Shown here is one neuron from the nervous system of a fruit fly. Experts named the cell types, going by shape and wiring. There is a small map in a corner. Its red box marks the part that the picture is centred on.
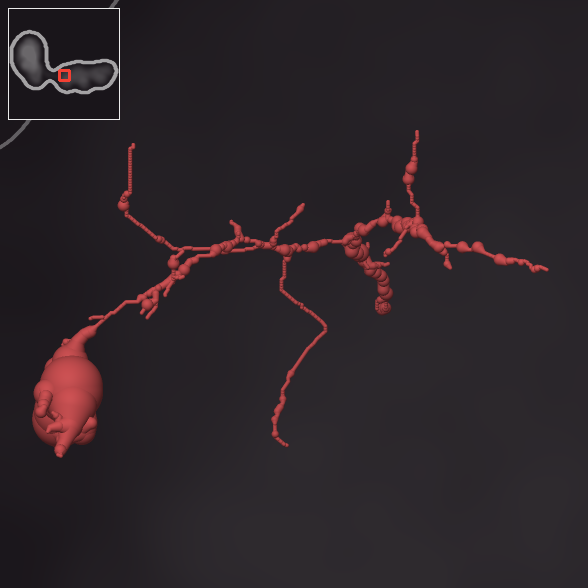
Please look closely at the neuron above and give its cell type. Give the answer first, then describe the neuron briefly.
It is of cell type ltm MN. Its broad class is motor neuron of the nerve cord. As drawn here it is wider than it is tall.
